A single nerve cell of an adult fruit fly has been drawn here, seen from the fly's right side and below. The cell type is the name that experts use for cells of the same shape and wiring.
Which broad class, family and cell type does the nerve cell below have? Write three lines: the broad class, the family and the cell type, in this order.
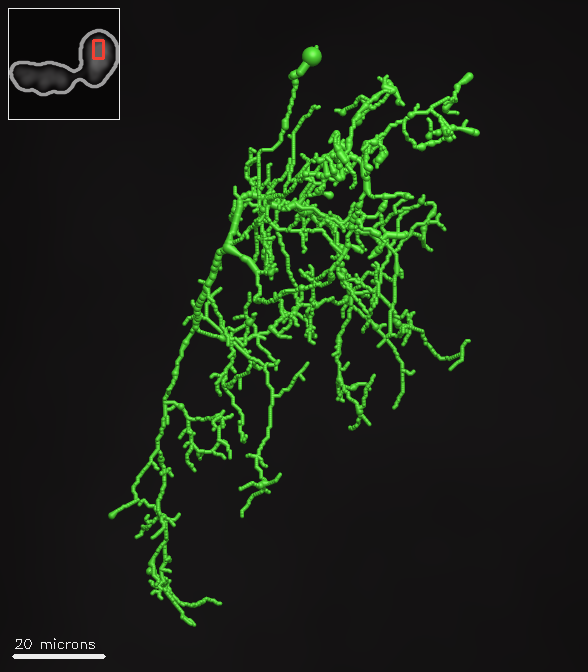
central-brain intrinsic neuron
hemilineage CLp1
SMP531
